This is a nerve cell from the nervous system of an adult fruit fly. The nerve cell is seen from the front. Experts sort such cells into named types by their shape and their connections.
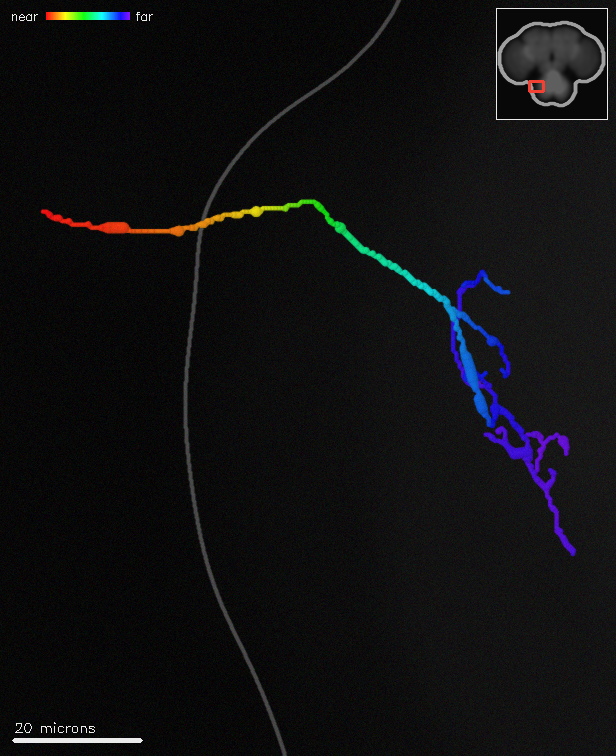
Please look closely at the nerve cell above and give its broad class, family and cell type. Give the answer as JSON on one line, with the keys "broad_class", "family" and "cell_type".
{"broad_class": "sensory neuron entering the nerve cord", "family": "class mechanosensory tactile", "cell_type": "SNta04"}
